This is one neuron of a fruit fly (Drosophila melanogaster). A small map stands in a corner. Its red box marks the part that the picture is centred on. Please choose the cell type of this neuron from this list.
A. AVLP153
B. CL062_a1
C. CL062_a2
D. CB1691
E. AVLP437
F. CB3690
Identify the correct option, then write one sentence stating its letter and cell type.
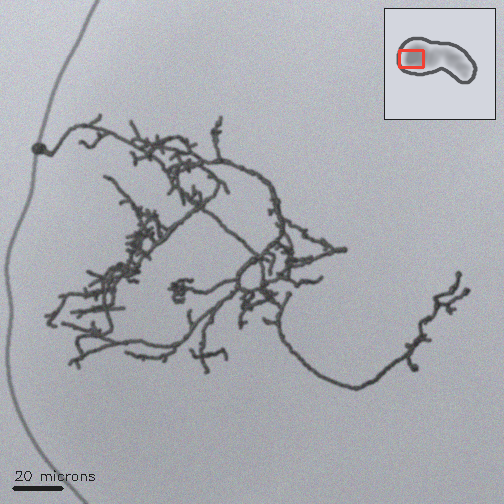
The cell type that the neuron has is CL062_a1, option B.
